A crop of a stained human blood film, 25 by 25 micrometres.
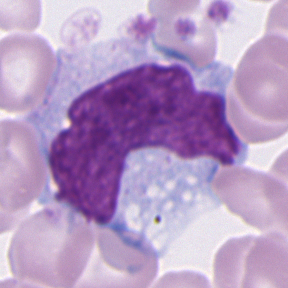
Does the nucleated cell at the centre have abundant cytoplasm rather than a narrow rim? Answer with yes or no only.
Yes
